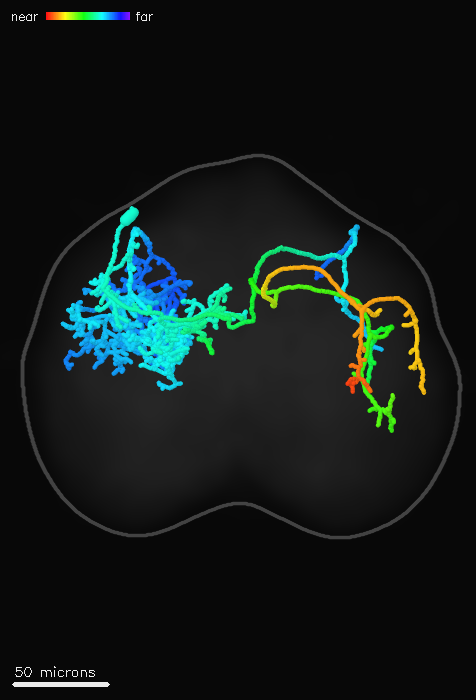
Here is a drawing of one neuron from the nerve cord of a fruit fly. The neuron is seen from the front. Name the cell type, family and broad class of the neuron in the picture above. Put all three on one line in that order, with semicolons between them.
IN18B005; hemilineage 18B; nerve-cord intrinsic neuron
